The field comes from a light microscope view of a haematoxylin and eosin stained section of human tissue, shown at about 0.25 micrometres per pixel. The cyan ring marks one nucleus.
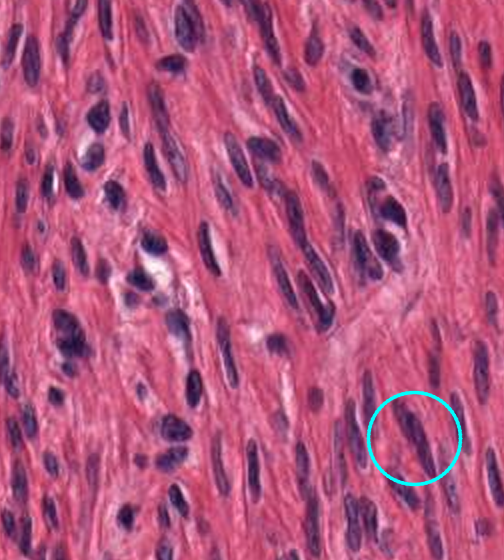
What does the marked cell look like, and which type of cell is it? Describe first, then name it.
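The nucleus is long and slender with rounded, blunt ends, lying at a slant from upper left to lower right. The cytoplasm around the nucleus is pink and finely streaked along the cell's length, with no sharp outline separating it from the neighbouring cells. The cell lies parallel to its neighbours, whose elongated nuclei all run in the same direction, forming a bundle. The marked nucleus belongs to a smooth muscle cell.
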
